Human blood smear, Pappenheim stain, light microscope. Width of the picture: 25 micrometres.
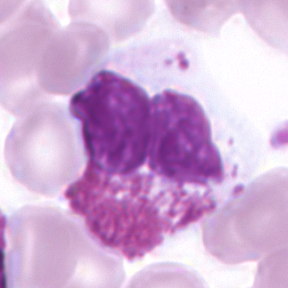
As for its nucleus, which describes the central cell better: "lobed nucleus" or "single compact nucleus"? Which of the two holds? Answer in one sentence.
The nucleus has been divided into two or more segments.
